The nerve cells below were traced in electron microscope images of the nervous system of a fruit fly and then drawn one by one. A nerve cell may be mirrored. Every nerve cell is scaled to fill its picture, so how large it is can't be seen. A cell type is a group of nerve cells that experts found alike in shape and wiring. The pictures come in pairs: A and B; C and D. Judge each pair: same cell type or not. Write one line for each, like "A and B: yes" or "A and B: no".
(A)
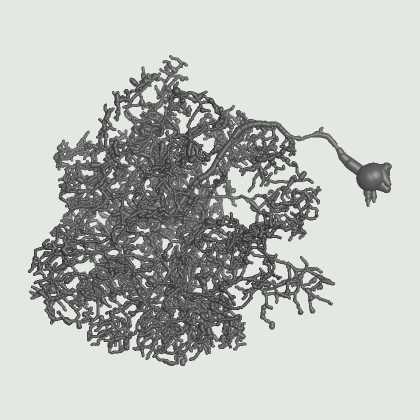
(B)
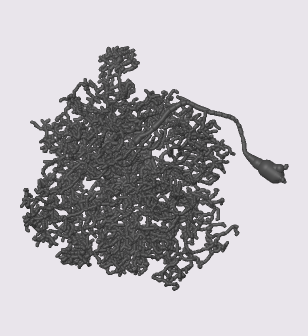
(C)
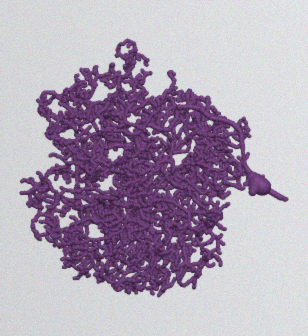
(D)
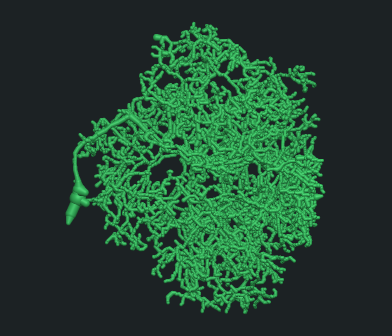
A and B: yes
C and D: yes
